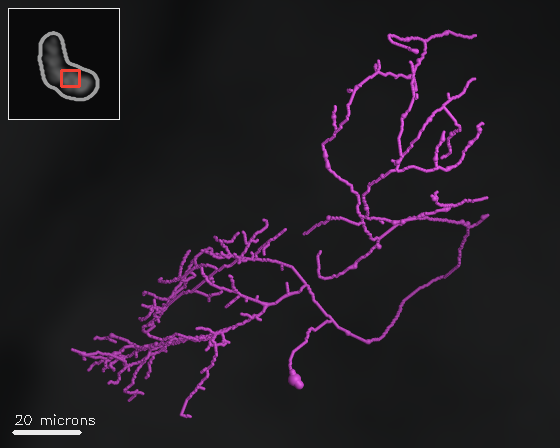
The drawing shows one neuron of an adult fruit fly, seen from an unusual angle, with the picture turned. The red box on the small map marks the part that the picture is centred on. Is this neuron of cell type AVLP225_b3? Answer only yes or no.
yes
